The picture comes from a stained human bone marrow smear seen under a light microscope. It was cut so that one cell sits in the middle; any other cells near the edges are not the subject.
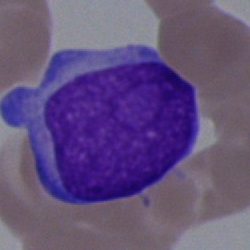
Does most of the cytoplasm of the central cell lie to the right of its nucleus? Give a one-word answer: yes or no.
No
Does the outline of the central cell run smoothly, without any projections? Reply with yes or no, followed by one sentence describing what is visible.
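No. A rounded bleb of cytoplasm bulges from the left edge of the cell.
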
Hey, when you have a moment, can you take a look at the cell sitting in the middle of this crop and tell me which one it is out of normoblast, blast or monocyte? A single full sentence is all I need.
Centrally within this crop lies a blast.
